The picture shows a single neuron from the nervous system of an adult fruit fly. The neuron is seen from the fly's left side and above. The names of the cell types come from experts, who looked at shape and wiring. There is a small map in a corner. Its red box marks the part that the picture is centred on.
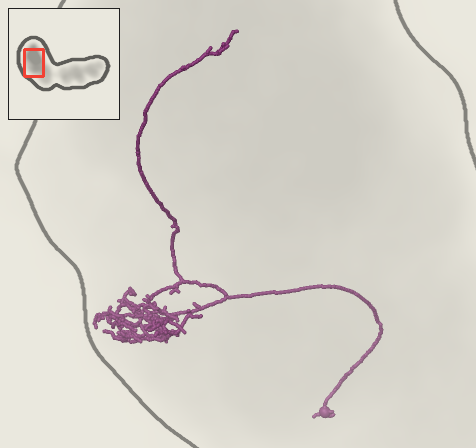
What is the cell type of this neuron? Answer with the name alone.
PRW005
